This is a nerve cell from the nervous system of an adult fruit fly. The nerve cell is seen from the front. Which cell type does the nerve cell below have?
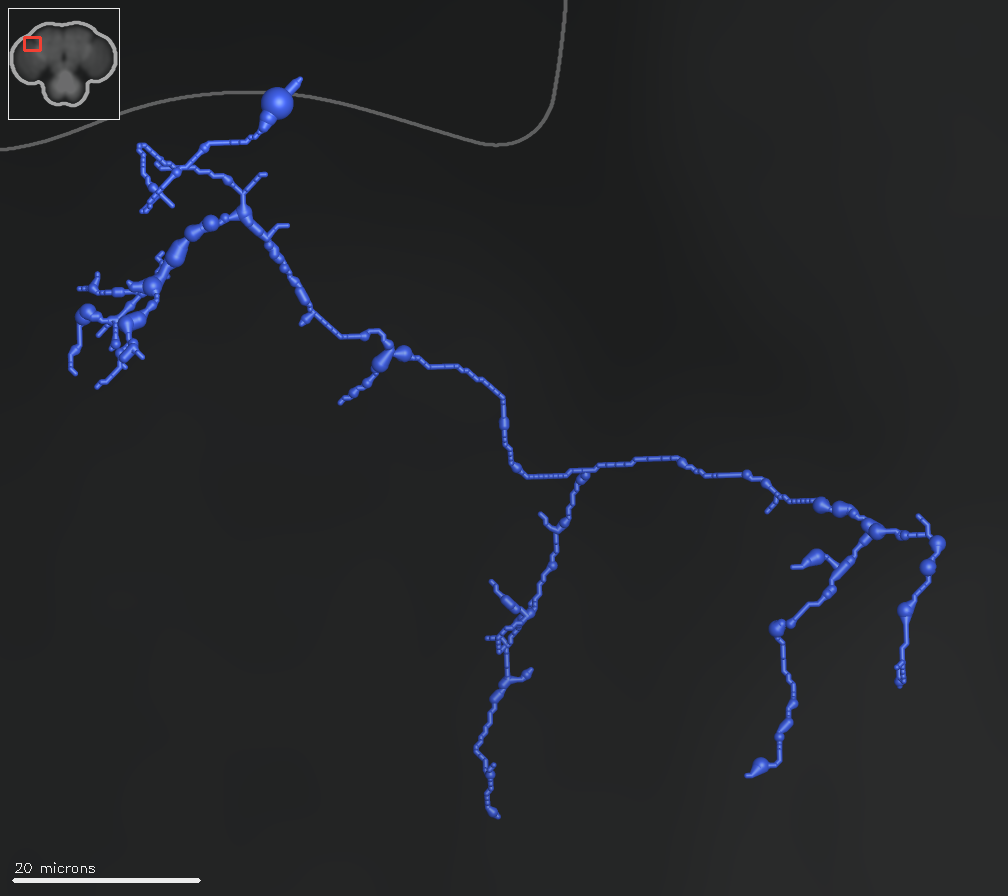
TmY9a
